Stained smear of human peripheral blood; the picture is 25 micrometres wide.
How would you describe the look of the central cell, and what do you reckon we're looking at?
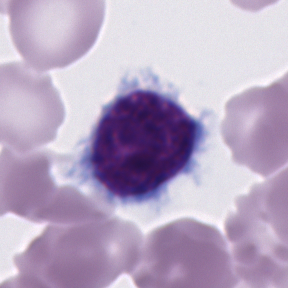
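Most of this cell is nucleus, with just a narrow rim of cytoplasm left over. That cytoplasm is pale blue, and fine hair-like projections stick out from the edge all the way round. The chromatin is dark purple and densely packed. It's a hairy cell.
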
